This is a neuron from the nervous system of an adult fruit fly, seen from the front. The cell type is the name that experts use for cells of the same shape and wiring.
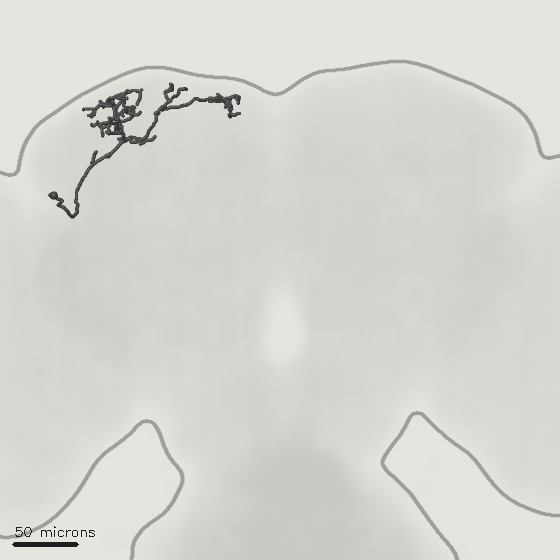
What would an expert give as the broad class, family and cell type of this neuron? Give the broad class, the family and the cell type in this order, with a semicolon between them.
central-brain intrinsic neuron; hemilineage SLPal3_and_SLPal4_dorsal; SLP183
